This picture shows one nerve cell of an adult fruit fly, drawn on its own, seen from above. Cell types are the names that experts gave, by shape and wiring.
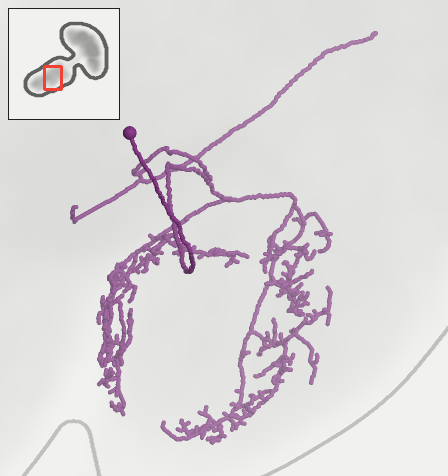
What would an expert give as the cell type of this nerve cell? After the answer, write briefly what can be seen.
The cell type is IN23B049. It is a nerve-cord intrinsic neuron. It is in the nerve cord and does not reach the brain. Dozens of branch ends can be seen.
